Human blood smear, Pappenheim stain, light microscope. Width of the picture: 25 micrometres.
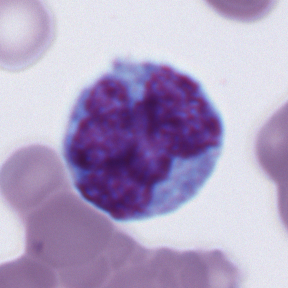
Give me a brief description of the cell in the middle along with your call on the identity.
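Smooth, round outline, about 14 micrometres across. The nucleus takes up about 70% of the cell's area, with coarse, clumped chromatin stained dark purple. The cytoplasm's pale greyish blue, its widest band sitting at the lower right. That one's a monocyte.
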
